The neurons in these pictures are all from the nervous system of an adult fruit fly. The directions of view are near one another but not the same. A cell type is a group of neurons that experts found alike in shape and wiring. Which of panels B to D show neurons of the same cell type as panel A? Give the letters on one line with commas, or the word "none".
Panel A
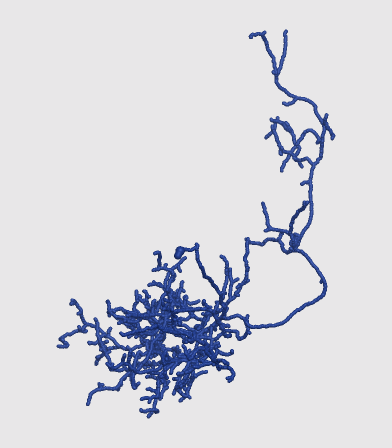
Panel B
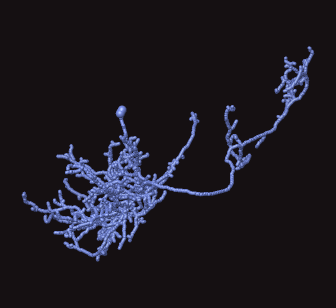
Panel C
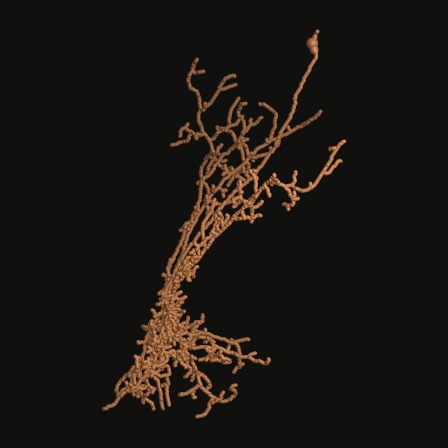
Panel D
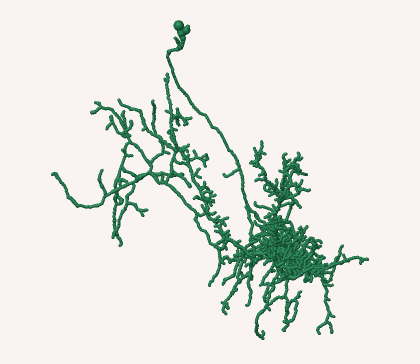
B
